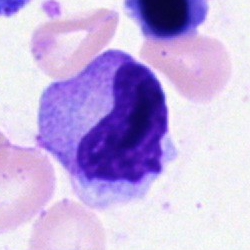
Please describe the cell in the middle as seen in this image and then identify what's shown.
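Along the cell's right side lies a curved, kidney-like nucleus with dense, deep purple chromatin and a few paler streaks. Fine, dust-like purple granules fill the cytoplasm on the left; below the nucleus the cytoplasm is paler and bluish. The cell is a band neutrophil.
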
